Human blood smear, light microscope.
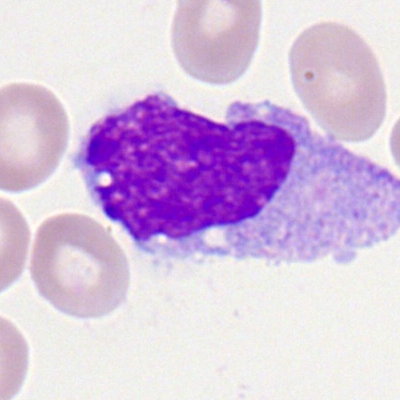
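Monocyte: the central cell of a stained human blood smear. First, the nucleus is a single unsegmented mass with an irregular outline. Second, a small, clear, round vacuole sits at the left edge of the nucleus. Third, the cytoplasm holds fine, faint pinkish granules. Last, the right-hand margin of the cytoplasm is ragged rather than smooth.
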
